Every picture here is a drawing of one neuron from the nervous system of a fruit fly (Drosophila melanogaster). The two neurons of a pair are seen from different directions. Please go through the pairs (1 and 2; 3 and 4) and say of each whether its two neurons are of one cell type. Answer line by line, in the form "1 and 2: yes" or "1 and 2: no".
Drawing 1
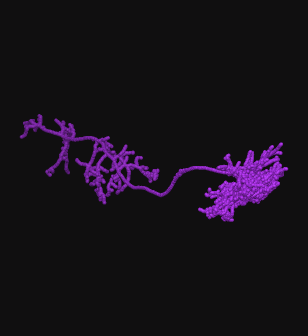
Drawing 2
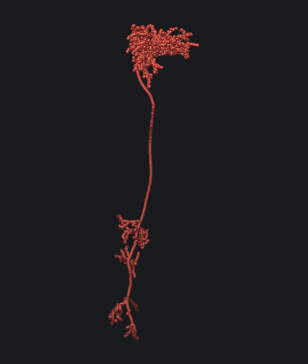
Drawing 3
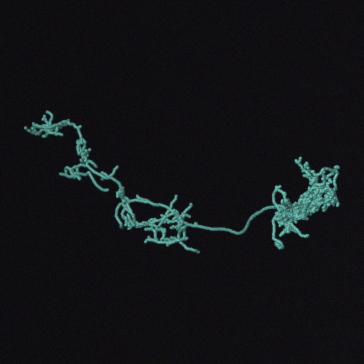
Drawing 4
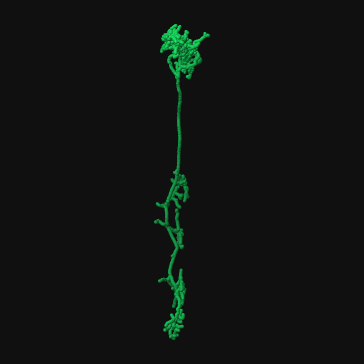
1 and 2: yes
3 and 4: yes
